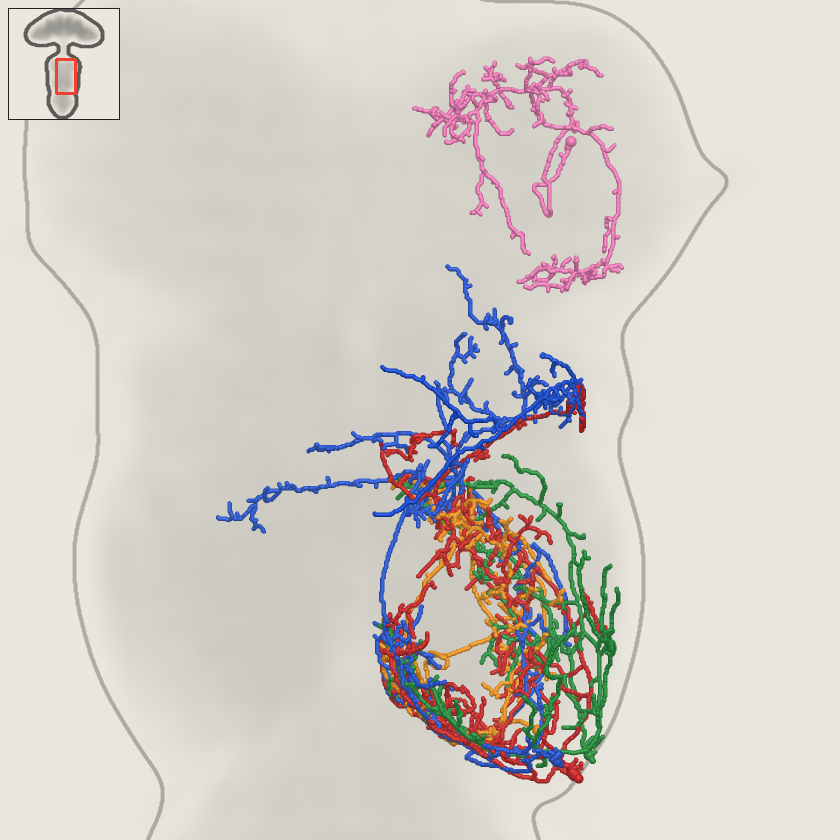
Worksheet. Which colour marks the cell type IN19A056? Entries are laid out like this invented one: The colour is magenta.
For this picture: The colour is blue.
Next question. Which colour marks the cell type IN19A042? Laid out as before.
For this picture: The colour is red.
